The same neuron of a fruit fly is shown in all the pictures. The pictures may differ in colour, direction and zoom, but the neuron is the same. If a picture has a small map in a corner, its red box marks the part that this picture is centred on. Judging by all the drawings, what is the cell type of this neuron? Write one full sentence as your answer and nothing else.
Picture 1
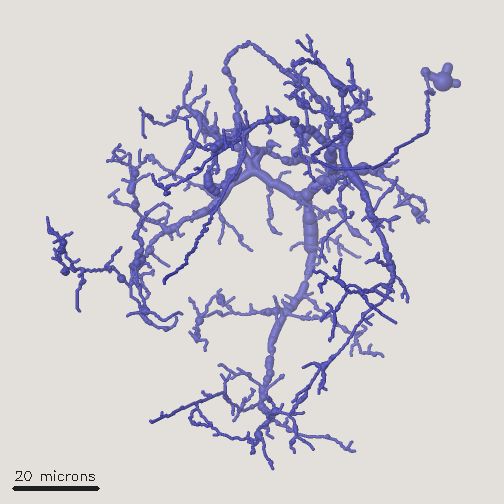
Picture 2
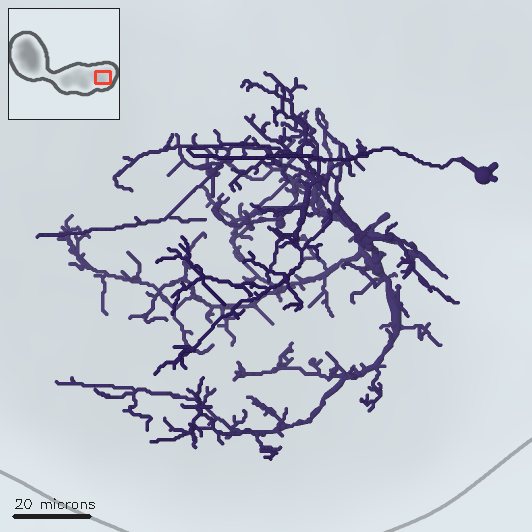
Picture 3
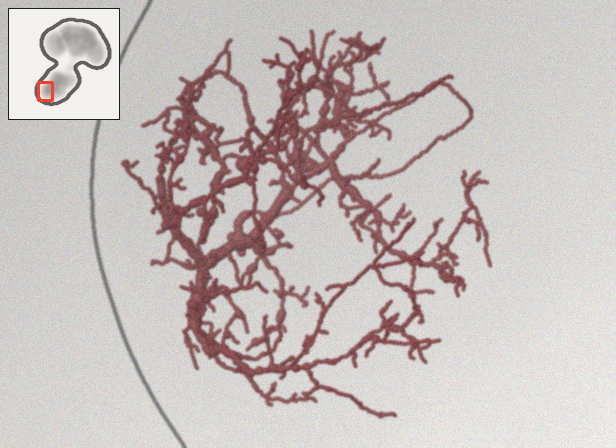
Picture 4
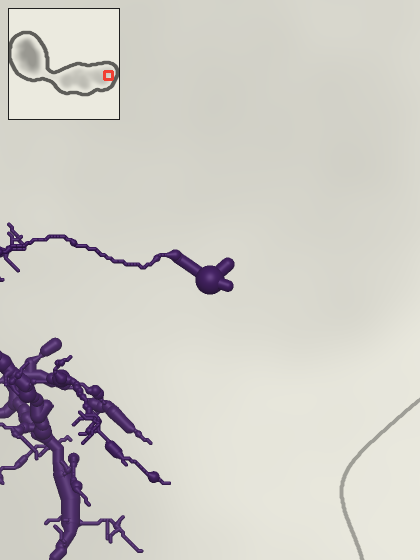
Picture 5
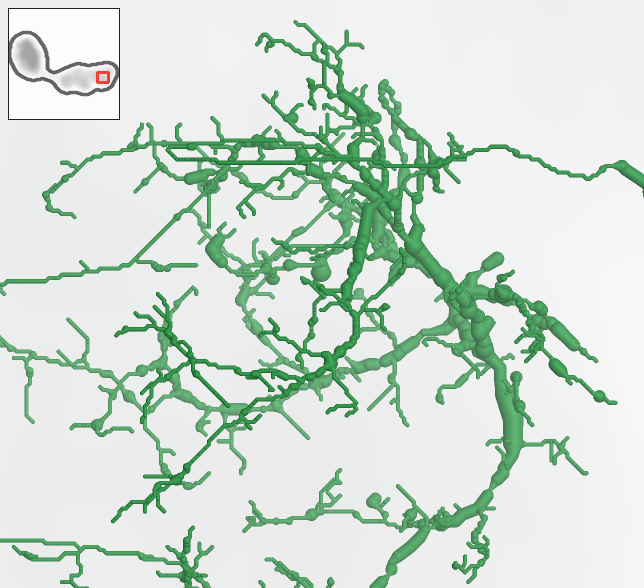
With respect to cell type, this neuron is IN03A031.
